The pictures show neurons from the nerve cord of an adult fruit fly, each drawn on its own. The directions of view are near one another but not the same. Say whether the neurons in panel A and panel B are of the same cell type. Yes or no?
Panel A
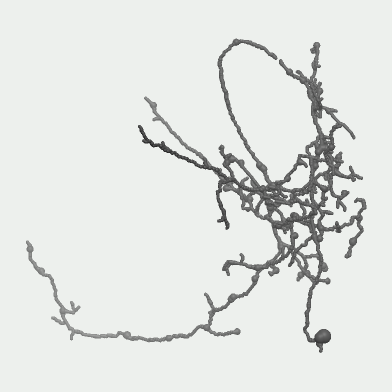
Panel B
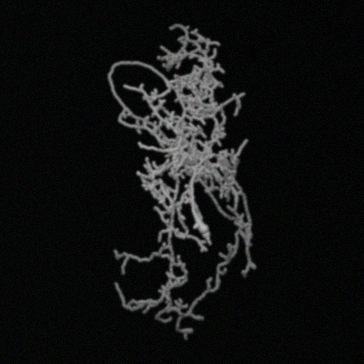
no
